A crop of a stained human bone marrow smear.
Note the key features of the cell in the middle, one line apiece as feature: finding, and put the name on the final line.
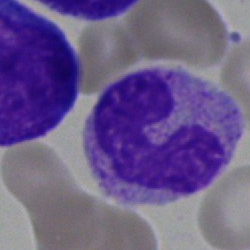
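Shape: nucleus curved into a C, with a deep indentation
Indentation: opens toward the upper right of the cell
Cytoplasm: pale lilac
Granules: fine, lilac, scattered through the cytoplasm
Name: band neutrophil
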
